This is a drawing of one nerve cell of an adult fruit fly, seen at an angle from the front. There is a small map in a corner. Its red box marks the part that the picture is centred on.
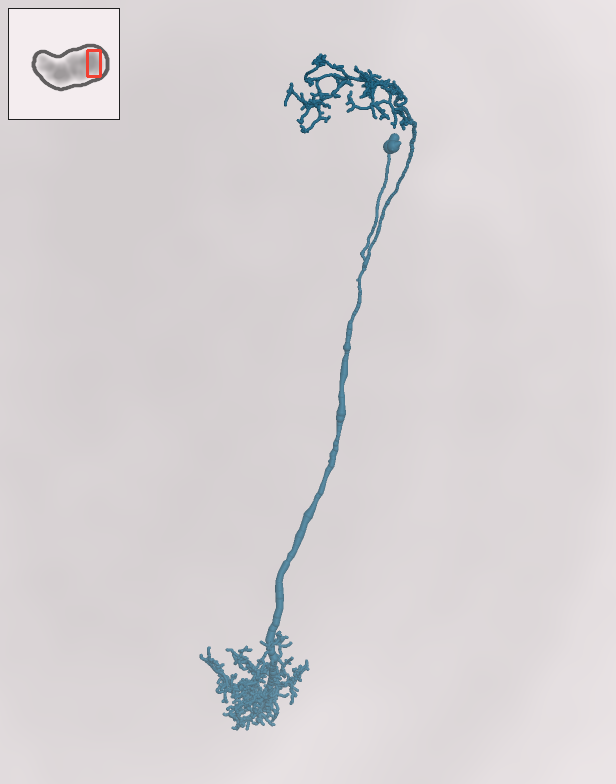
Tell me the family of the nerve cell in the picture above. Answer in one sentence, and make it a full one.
It is hemilineage VPNd2 that names the family of this nerve cell.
